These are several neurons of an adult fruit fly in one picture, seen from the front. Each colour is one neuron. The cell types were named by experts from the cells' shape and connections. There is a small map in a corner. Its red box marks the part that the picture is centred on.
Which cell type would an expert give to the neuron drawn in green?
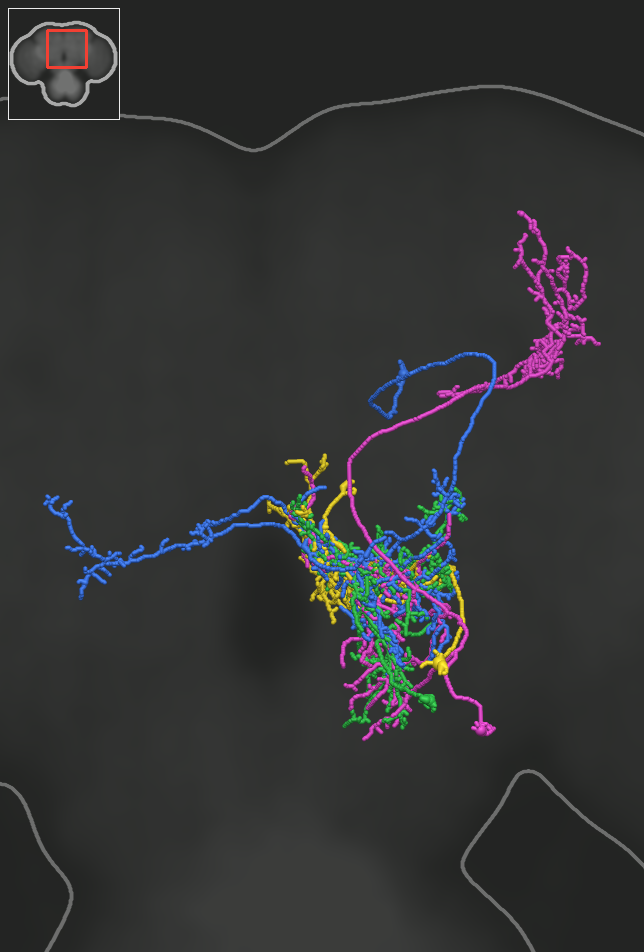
VES091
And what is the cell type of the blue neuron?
VES079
